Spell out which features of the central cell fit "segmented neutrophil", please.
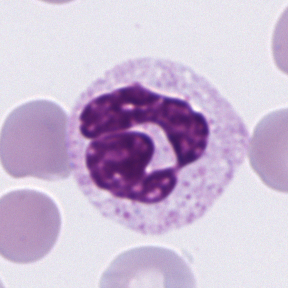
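Chromatin first: in this segmented neutrophil it is dark purple and coarsely clumped.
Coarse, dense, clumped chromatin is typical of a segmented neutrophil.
Granules next: fine pinkish-violet granules are scattered throughout the cytoplasm.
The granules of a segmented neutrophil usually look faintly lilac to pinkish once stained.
So the granules fit as well. The cytoplasm around them is pale pink. Last, the nuclear lobes curve around a small pale patch near the centre of the cell.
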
